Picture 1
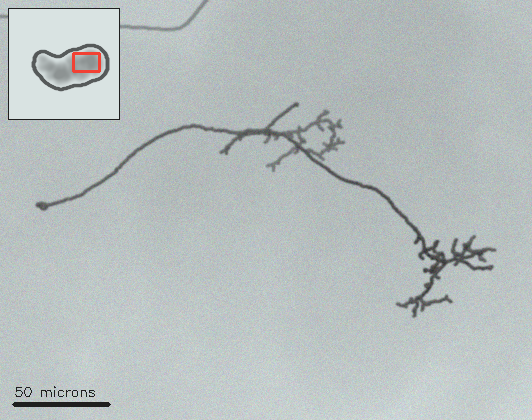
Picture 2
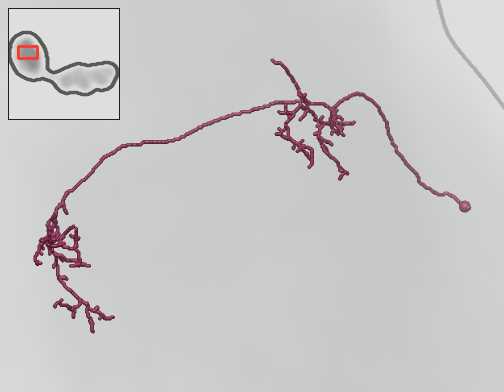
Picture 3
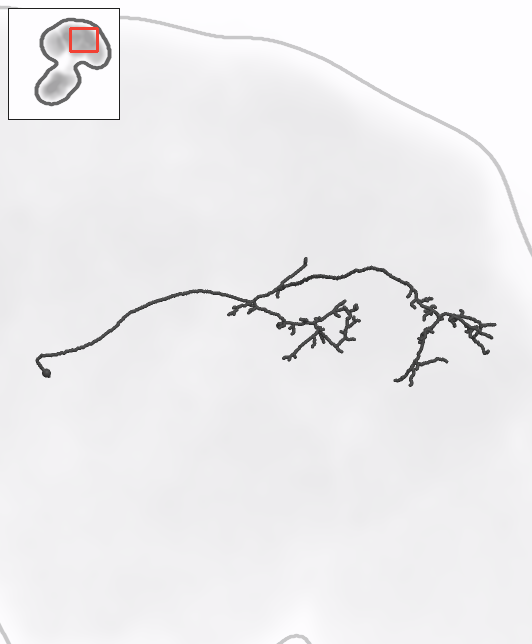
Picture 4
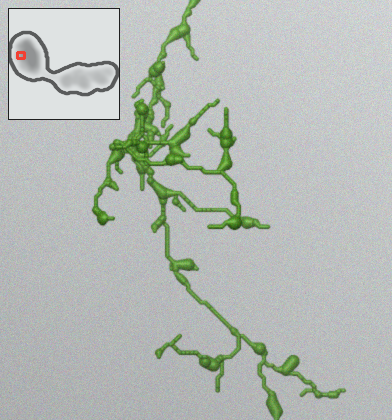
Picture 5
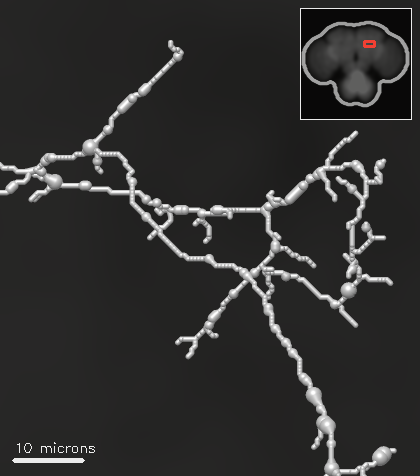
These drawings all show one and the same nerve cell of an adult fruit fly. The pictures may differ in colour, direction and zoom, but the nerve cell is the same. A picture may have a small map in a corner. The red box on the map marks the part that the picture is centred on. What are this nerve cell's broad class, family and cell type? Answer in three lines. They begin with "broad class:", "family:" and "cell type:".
broad class: central-brain intrinsic neuron
family: hemilineage DM6_posterior
cell type: CB2995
